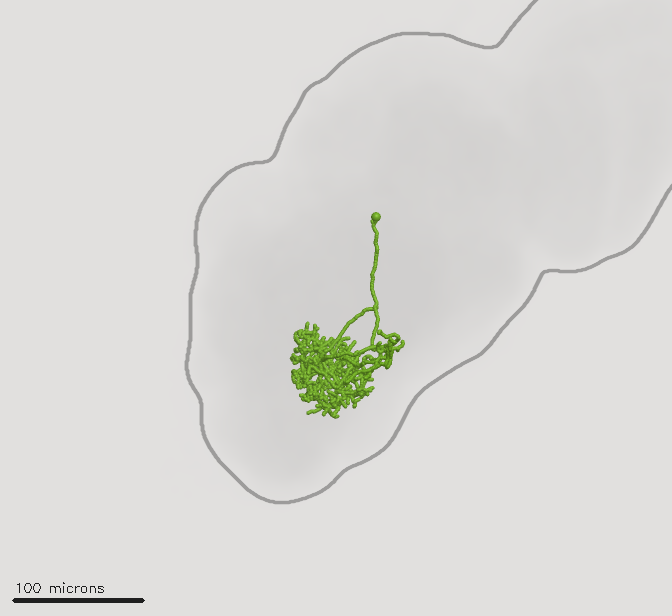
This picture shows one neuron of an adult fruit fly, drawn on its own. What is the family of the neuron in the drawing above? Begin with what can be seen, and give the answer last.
By the scale bar it is about 160 microns tall in this view. In this view it is taller than it is wide. It is a visual projection neuron. Its family is LT.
